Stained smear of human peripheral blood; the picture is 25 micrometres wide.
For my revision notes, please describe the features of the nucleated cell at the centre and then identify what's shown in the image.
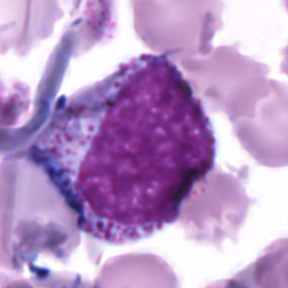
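Outline roughly rounded, though somewhat angular in contour. A large, dense magenta-purple mass fills the right portion of the cell. On the left side lies a paler lilac-grey zone, through which small round red-magenta granules are scattered. Name: myelocyte.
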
